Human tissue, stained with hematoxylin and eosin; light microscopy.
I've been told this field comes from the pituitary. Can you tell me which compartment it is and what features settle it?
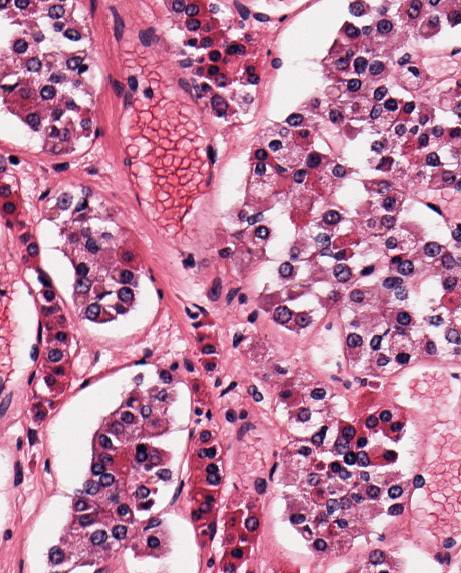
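Pars distalis is the part shown here. Its cells lie in rounded nests and short cords separated by thin fibrous septa, and their nuclei are round and fairly uniform in size.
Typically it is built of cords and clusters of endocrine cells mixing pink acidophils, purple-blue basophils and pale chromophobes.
Here some nest cells have deep red cytoplasm, others pale, vacuolated cytoplasm.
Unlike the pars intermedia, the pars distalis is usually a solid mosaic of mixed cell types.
A band of fibrous stroma with spindle-shaped nuclei runs from the top edge toward the lower middle.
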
